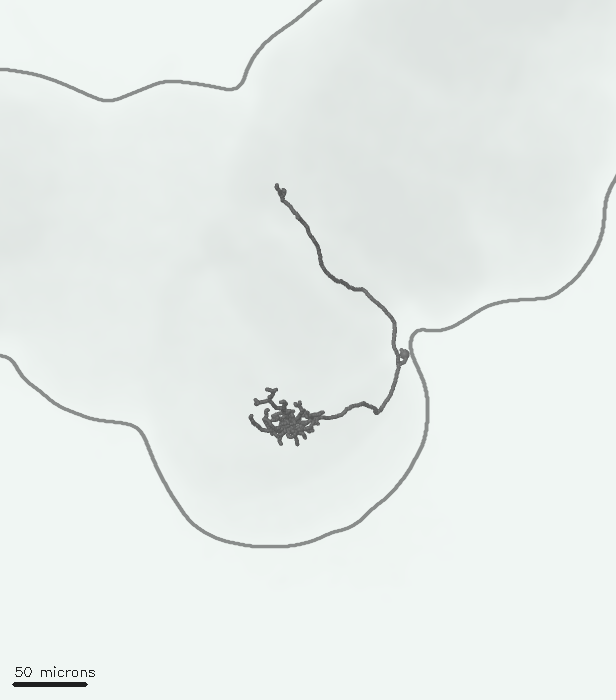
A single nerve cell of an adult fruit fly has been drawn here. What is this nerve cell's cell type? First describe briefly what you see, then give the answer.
From top to bottom in the picture it spans about 180 microns. In this view it is taller than it is wide. Its broad class is visual projection neuron. The cell type is MeVP2.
